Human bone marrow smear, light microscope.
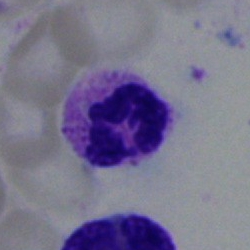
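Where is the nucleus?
Off-centre, toward the right, leaving most of the cytoplasm on the left.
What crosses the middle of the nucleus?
A pale pinkish branching cleft through the dark nucleus.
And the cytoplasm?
Pinkish-lilac, with fine pink-purple granules scattered through it.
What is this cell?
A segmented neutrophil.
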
